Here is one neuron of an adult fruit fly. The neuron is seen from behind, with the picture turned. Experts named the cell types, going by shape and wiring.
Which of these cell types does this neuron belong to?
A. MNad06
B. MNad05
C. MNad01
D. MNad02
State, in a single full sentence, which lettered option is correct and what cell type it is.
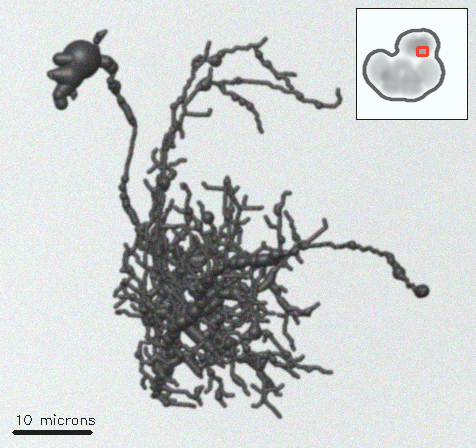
The cell type for the neuron is option C, which is MNad01.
